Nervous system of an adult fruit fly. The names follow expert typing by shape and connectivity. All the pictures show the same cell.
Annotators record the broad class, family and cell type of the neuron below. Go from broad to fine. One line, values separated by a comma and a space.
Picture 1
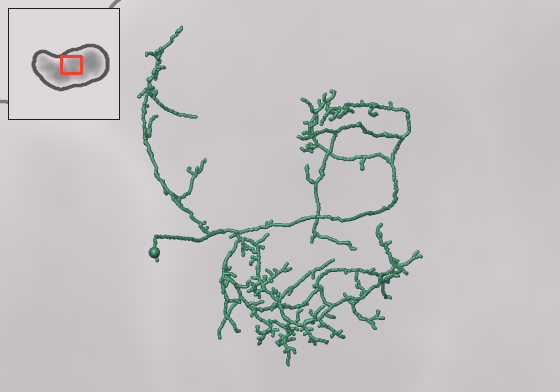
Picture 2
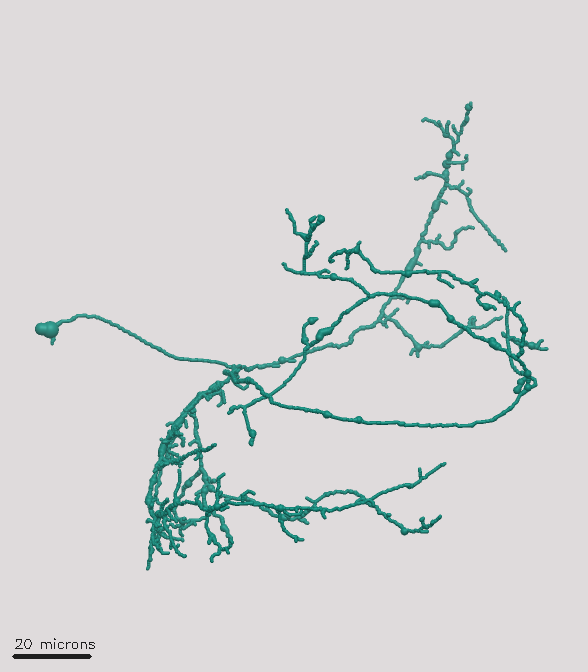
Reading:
central-brain intrinsic neuron, hemilineage SLPav1_medial, AVLP312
